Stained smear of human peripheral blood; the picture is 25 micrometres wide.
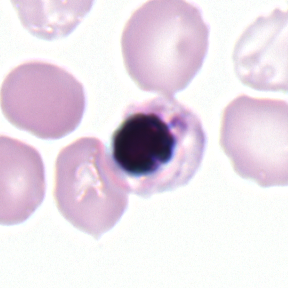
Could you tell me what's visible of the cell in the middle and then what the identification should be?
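Roughly round in outline, the cell has its nucleus placed toward the left side. No nucleolus is visible in the nucleus. The cytoplasm forms a rim that is wider on the right than on the left. This cell is a normoblast.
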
